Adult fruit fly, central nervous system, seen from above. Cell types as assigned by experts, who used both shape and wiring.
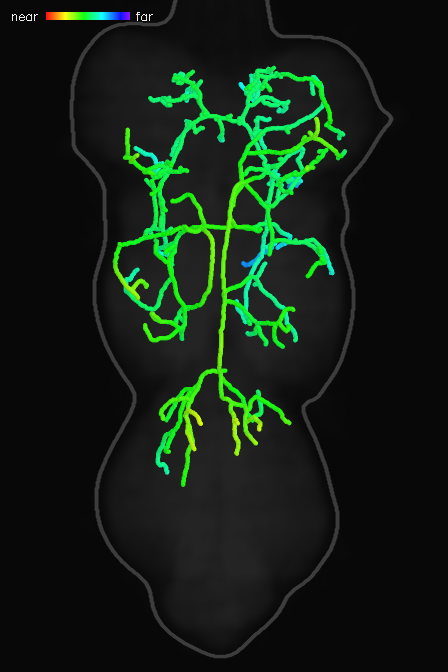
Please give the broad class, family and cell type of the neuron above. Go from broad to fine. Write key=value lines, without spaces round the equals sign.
broad_class=nerve-cord intrinsic neuron
family=hemilineage 12A
cell_type=IN12A021_a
